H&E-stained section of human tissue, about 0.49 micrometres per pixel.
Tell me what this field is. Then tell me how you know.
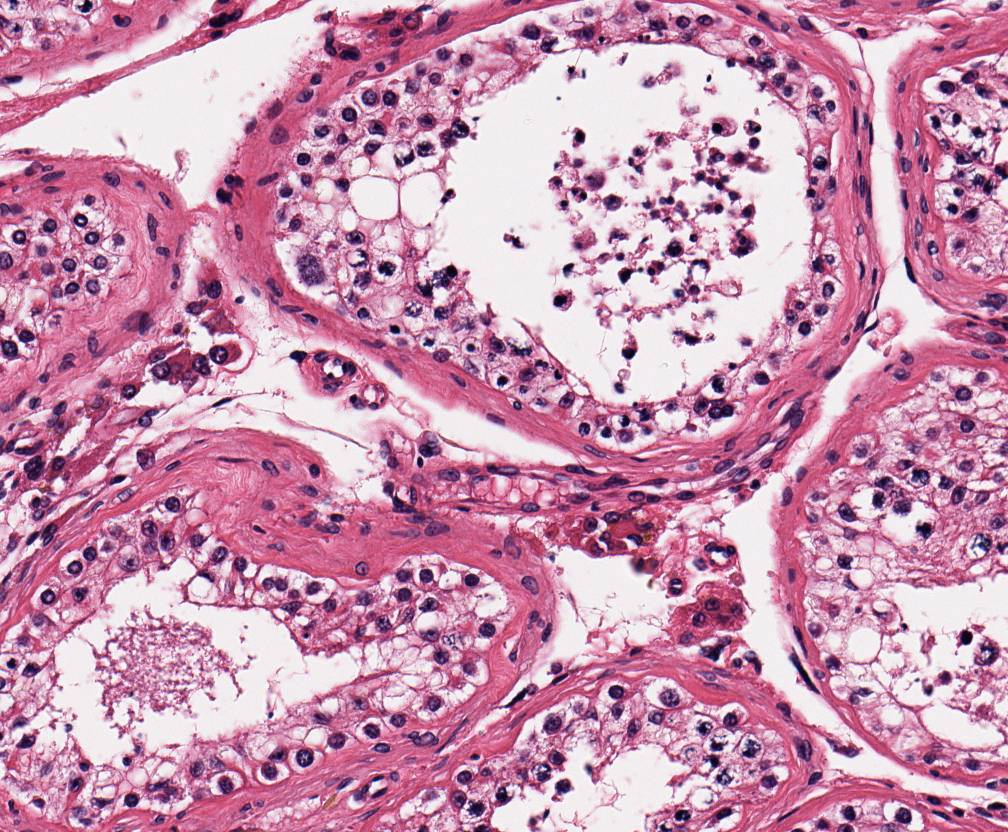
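These are cross-sections of seminiferous tubule: rounded to oval tubules with narrow spaces between, each ringed by a thick band of pink fibrous tissue with flattened dark nuclei and lined by epithelium several cells deep, nuclei mostly round and dark.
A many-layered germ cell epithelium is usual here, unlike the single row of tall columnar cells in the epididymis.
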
